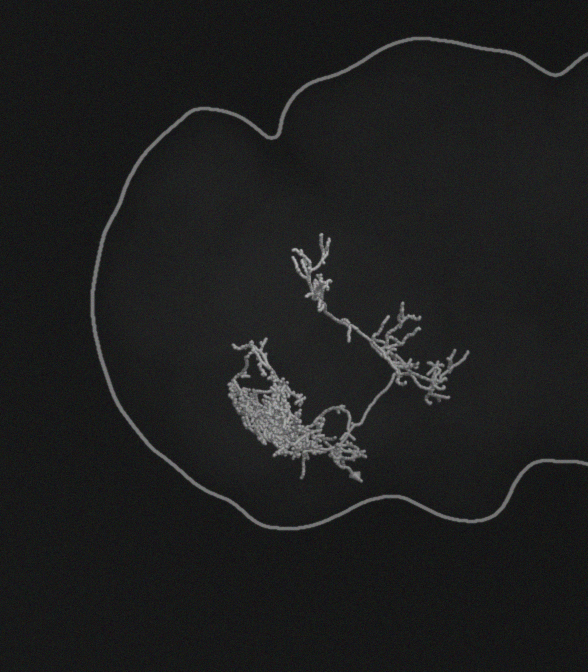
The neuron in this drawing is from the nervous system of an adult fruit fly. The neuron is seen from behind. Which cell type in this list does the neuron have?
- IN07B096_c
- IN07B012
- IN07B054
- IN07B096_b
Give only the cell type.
IN07B012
